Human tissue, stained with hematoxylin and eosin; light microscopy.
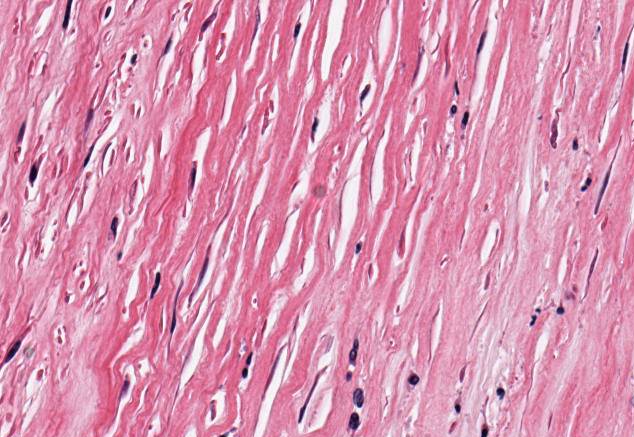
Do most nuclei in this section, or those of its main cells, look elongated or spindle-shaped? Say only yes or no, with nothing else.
Yes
